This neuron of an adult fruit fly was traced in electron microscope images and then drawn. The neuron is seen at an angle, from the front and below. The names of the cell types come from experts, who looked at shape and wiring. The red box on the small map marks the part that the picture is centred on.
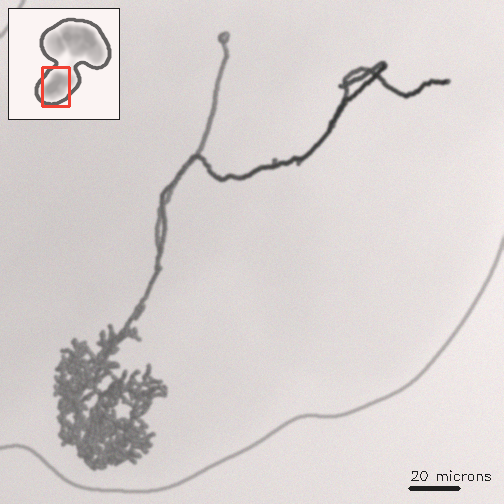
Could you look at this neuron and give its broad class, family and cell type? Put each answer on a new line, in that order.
nerve-cord intrinsic neuron
hemilineage 23B
IN23B025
